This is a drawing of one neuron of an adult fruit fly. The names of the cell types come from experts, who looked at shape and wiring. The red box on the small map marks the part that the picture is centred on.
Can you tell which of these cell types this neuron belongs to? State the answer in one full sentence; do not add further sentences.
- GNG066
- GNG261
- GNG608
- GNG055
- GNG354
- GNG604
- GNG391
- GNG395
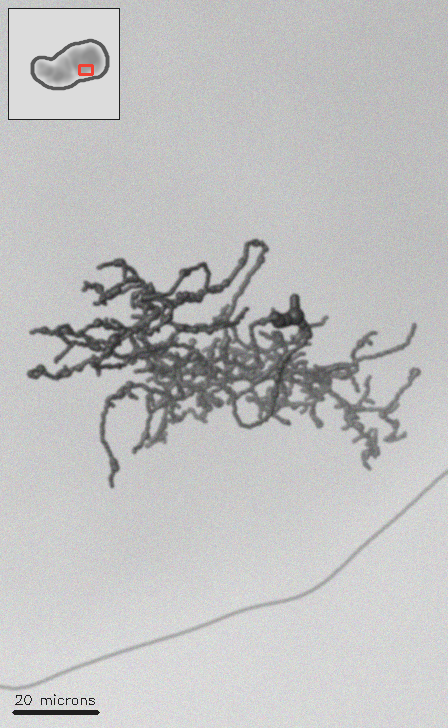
The type of this neuron is the cell type GNG055.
